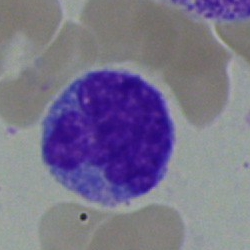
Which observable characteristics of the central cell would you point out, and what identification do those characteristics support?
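Most of the cell is filled by the nucleus, which is indented along its lower edge. No distinct nucleoli are visible in it. The cytoplasm contains no vacuoles. It is a monocyte.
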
